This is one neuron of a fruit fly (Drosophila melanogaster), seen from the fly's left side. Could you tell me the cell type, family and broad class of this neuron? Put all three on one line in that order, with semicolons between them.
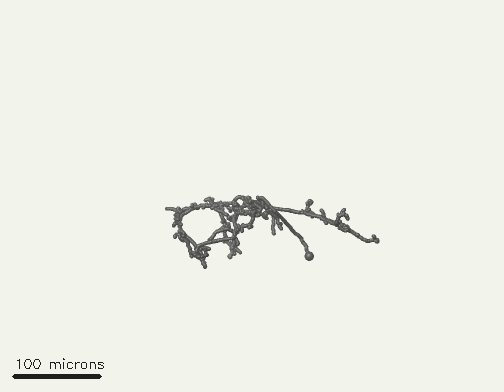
IN03A074; hemilineage 03A; nerve-cord intrinsic neuron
